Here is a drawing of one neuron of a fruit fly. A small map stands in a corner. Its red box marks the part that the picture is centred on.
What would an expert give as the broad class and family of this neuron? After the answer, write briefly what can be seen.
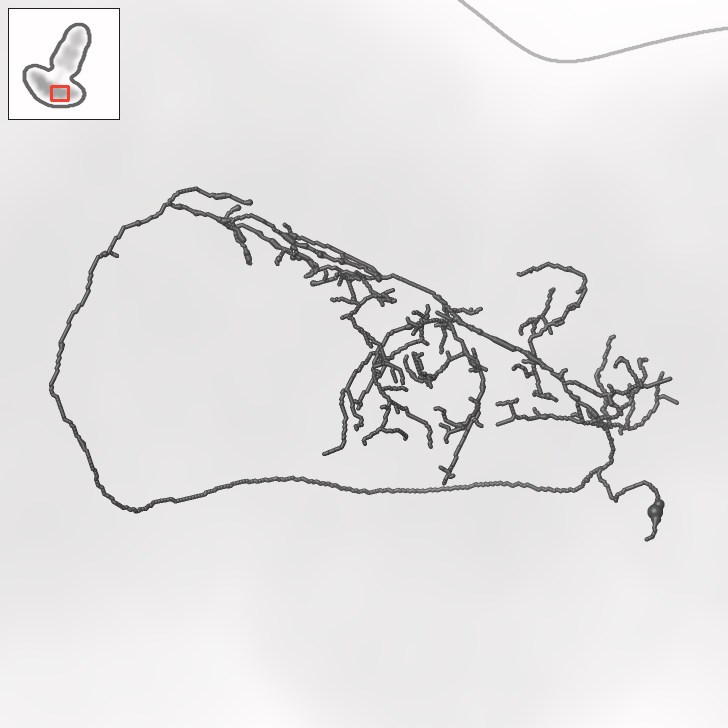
It is a central-brain intrinsic neuron. Its family is hemilineage LHl2_dorsal. It is in the brain and does not reach the nerve cord. Dozens of branch ends can be seen.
